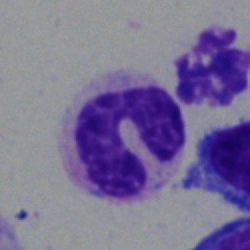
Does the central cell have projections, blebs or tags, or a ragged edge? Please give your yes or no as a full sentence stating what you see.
No, this cell's edge is smooth, without blebs, tags or ragged parts.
